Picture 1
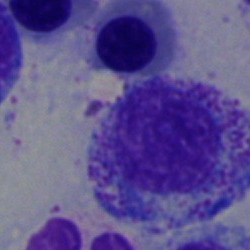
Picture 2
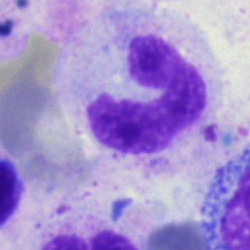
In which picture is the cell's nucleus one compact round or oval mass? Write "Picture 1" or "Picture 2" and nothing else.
Picture 1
